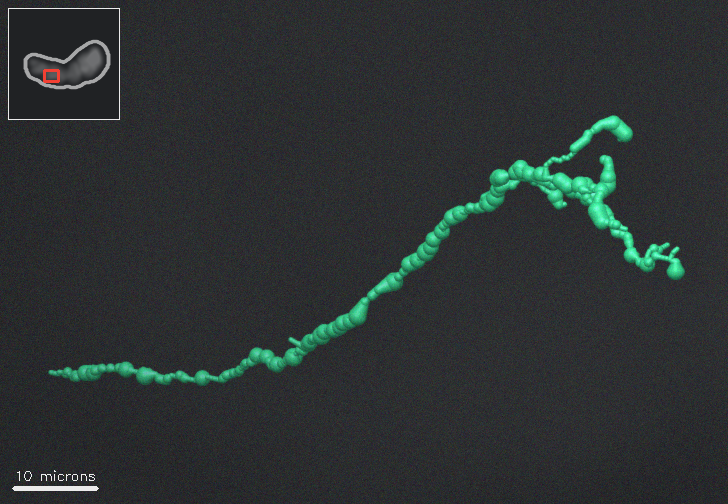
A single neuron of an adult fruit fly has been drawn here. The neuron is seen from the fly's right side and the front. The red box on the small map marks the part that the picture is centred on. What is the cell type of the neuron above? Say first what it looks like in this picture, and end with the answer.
The drawing shows no cell body. From left to right in the picture it spans about 75 microns. It has a dozen or fewer branch ends. It is a sensory neuron entering the nerve cord. It is of cell type SNpp58.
